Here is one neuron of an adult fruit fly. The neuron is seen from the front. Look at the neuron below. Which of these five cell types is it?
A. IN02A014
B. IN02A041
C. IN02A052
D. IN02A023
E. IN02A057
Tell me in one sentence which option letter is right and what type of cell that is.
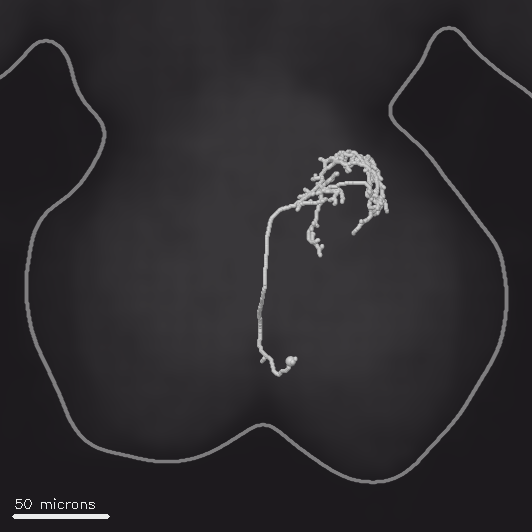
For cell type, option E, IN02A057, applies to the neuron.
